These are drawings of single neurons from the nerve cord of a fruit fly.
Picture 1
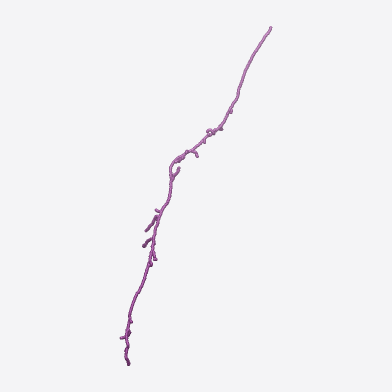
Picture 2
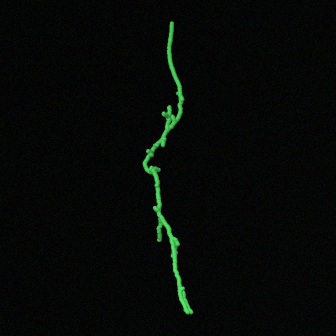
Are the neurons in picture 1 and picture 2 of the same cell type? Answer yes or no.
yes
